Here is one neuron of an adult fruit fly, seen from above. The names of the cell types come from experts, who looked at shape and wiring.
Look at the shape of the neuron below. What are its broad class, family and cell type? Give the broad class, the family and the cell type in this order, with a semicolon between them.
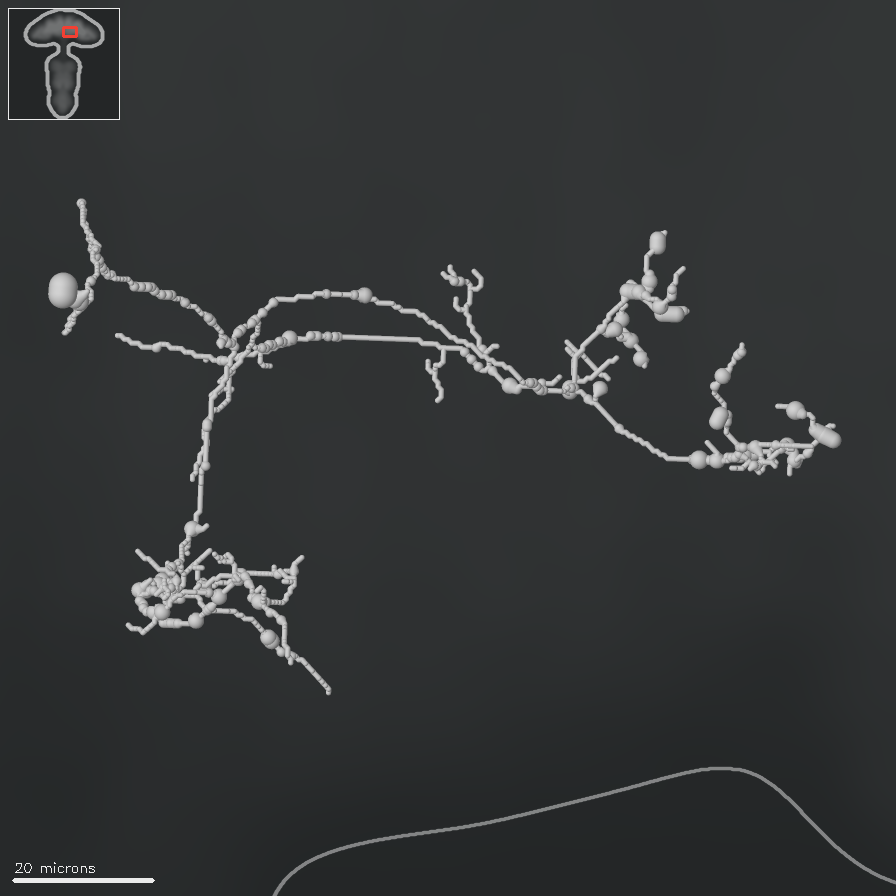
central-brain intrinsic neuron; hemilineage DM1_antero_ventral; WED101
